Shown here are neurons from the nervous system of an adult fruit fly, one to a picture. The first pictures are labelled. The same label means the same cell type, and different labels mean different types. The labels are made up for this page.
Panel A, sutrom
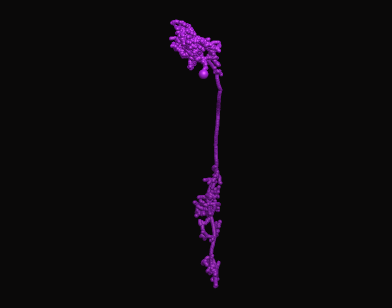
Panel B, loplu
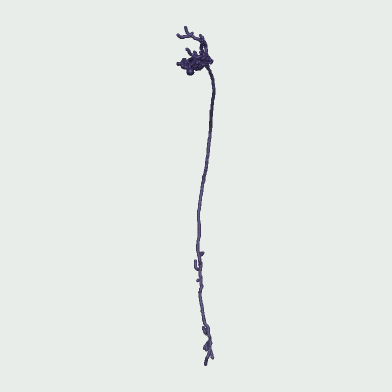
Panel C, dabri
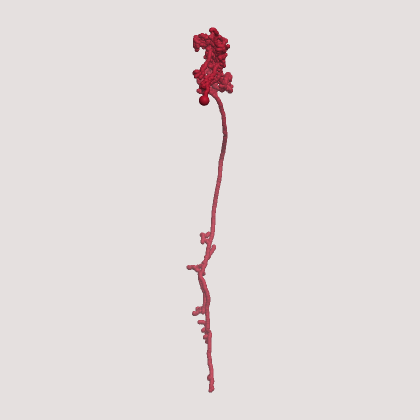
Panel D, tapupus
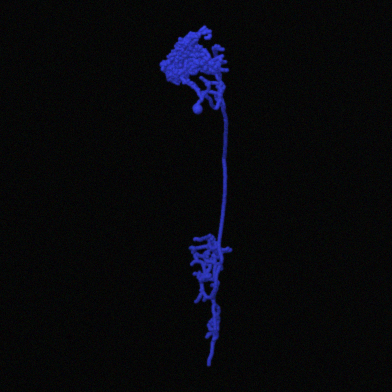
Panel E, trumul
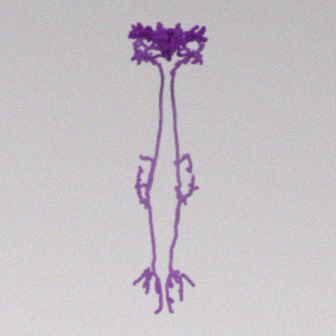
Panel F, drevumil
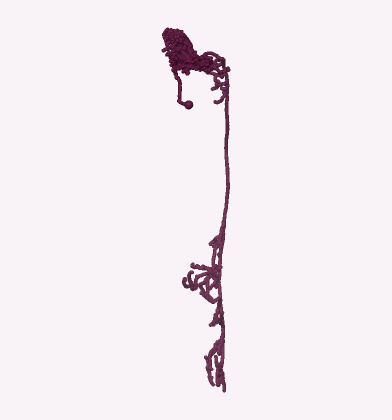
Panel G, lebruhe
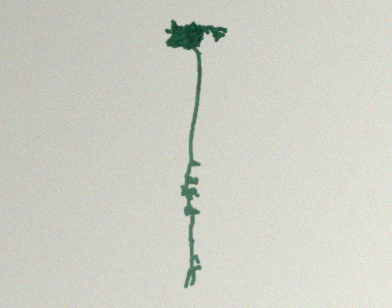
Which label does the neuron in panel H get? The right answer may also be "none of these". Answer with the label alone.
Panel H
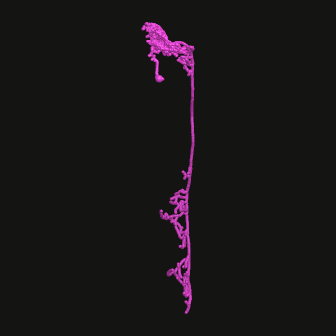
drevumil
